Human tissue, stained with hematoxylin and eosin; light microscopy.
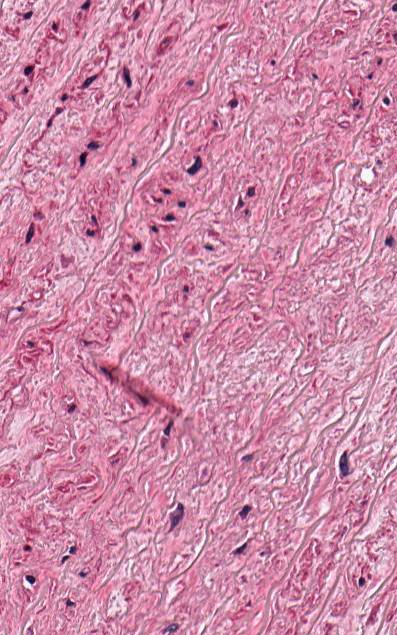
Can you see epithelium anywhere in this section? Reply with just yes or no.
No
